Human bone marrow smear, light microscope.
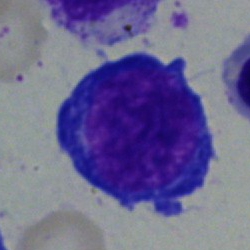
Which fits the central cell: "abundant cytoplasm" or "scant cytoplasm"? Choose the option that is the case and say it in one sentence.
Its cytoplasm amounts to no more than a narrow rim.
